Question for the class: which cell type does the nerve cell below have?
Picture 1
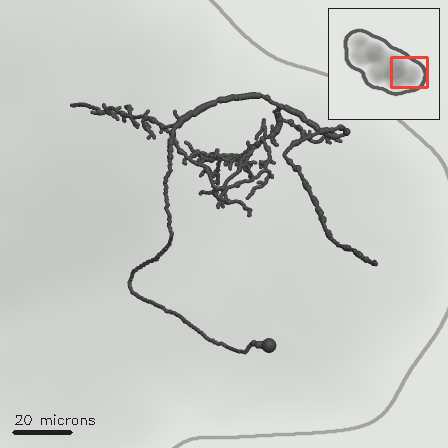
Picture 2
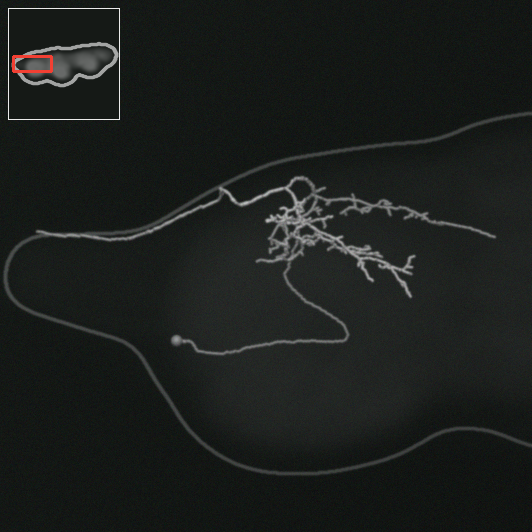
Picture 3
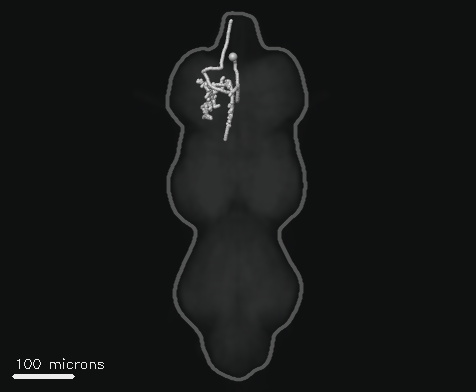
AN02A025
